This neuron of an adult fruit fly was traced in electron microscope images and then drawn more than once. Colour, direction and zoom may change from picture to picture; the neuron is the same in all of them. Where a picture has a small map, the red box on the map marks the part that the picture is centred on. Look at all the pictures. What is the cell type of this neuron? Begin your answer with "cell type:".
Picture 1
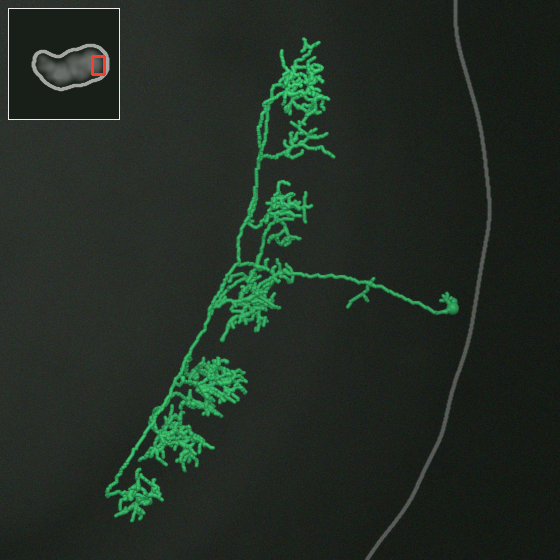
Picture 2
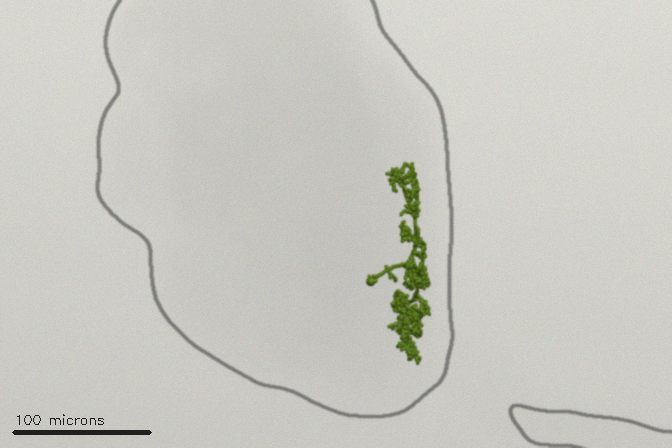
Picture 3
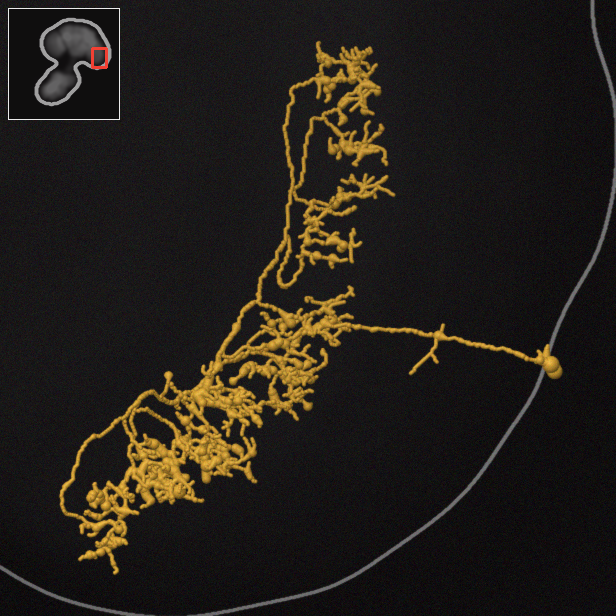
cell type: Pm3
